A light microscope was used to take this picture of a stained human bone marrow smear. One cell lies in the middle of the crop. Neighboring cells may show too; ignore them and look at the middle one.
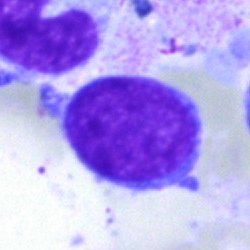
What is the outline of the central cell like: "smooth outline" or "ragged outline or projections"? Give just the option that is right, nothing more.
Ragged outline or projections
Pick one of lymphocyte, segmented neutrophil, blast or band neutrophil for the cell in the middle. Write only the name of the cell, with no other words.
blast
